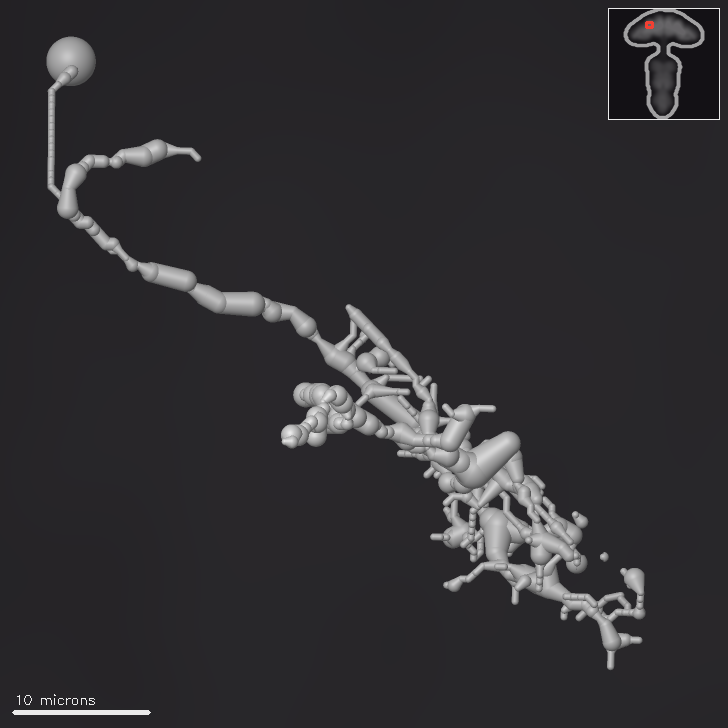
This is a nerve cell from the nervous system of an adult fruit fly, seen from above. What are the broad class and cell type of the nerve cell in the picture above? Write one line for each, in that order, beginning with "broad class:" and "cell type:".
broad class: central-brain intrinsic neuron
cell type: CB2108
